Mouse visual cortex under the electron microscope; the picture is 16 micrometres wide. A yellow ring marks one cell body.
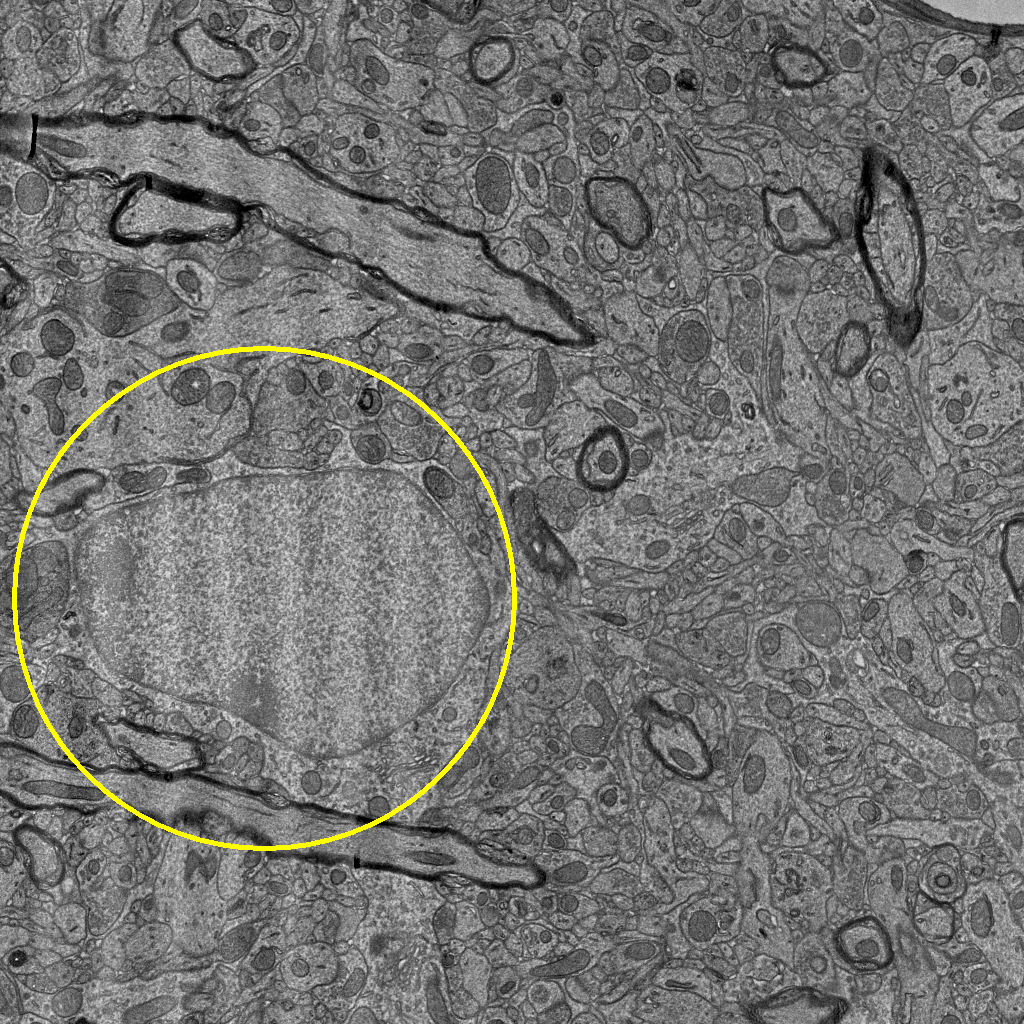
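Astrocyte (ringed cell). Large elongated oval nucleus, long axis roughly left to right, wholly within the ring; envelope smooth, without deep infoldings. Chromatin finely granular, evenly spread, no large dark clumps against the envelope. A few small round mitochondria lie in the cytoplasm below the nucleus.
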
